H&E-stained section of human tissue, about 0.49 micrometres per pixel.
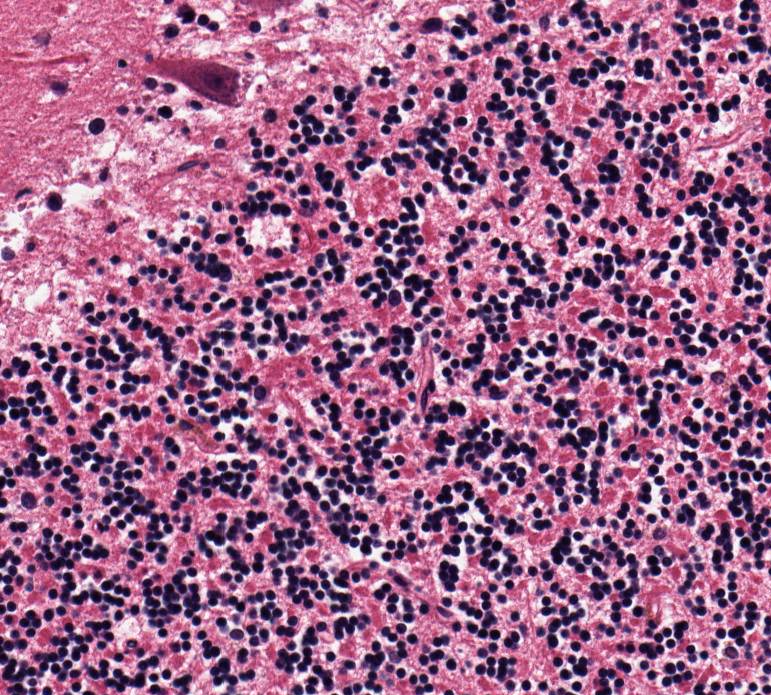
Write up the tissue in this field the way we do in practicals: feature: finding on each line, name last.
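Crowded zone: dense sheet of small dark nuclei filling most of the field
Nuclei: round, dark, uniform, with scant visible cytoplasm
Pale zone: finely fibrillary pink material in the top-left corner, few scattered nuclei
Epithelium and glands: none
Name: cerebellum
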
